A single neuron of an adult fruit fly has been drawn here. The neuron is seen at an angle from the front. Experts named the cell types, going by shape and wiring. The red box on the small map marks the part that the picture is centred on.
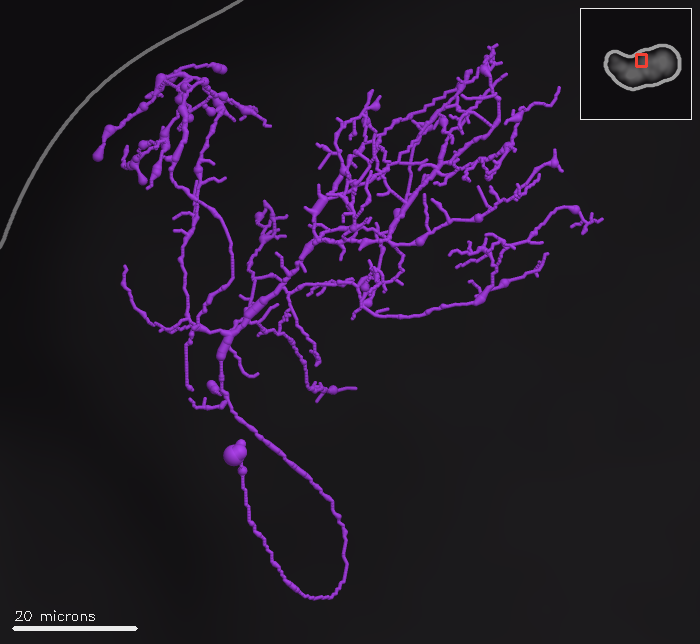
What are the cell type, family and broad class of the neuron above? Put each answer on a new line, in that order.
CB1275
hemilineage LHl4_dorsal
central-brain intrinsic neuron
